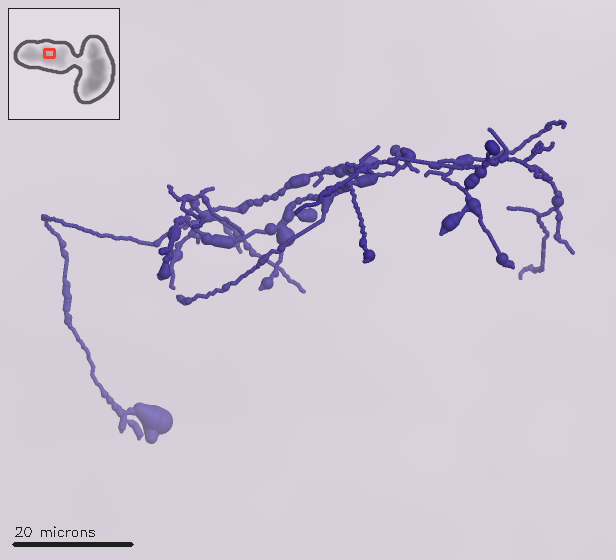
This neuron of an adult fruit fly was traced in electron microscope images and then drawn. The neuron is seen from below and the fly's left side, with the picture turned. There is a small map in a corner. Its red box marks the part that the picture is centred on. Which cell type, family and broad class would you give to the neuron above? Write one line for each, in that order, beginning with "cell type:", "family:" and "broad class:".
cell type: IN11B020
family: hemilineage 11B
broad class: nerve-cord intrinsic neuron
